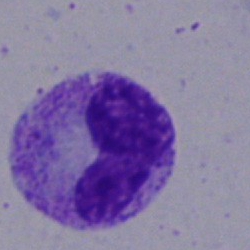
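Band neutrophil at the centre of a stained human bone marrow smear. First, the nucleus: it is kidney-shaped, with its indentation facing left, and it lies in the right half of the cell. Next, the chromatin, which is dark purple and coarsely clumped. Last, the cytoplasm, which is filled with fine purple granules.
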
